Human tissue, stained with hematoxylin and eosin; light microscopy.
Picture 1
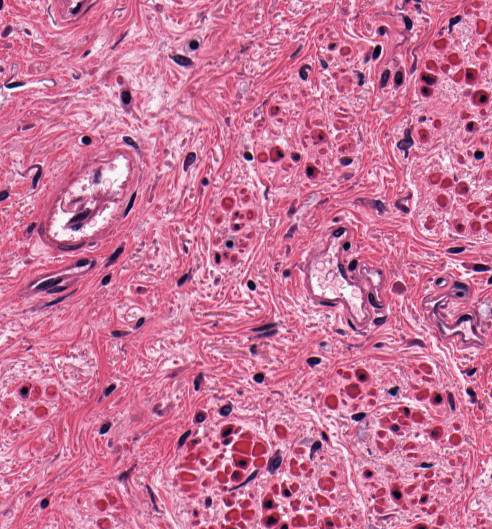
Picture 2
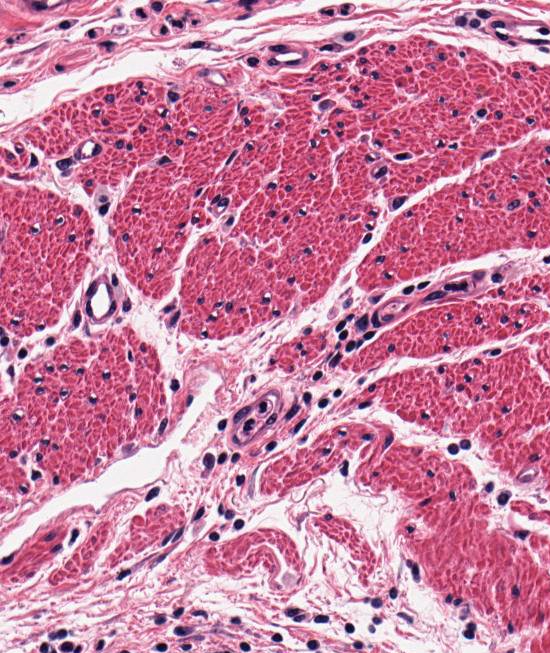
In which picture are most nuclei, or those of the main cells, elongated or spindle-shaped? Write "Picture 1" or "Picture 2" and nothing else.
Picture 1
